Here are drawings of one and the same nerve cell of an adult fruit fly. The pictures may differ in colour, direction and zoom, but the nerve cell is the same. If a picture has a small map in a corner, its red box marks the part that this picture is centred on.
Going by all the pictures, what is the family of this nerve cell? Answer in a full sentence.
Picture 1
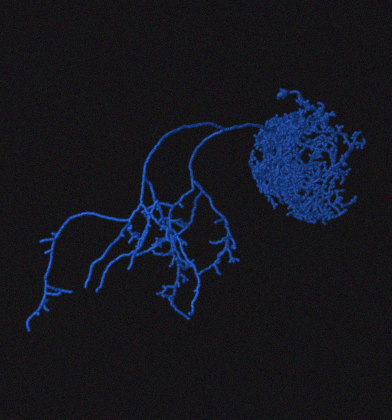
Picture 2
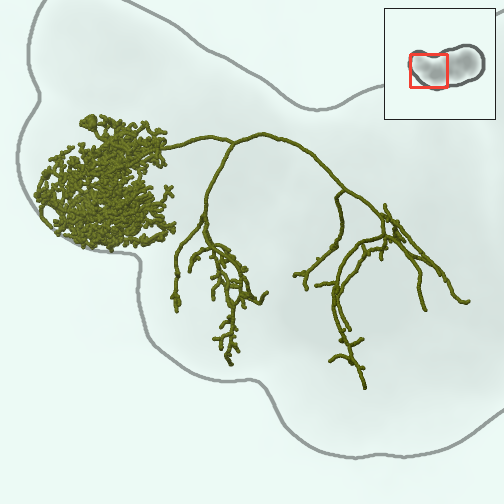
The family is hemilineage 19A.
